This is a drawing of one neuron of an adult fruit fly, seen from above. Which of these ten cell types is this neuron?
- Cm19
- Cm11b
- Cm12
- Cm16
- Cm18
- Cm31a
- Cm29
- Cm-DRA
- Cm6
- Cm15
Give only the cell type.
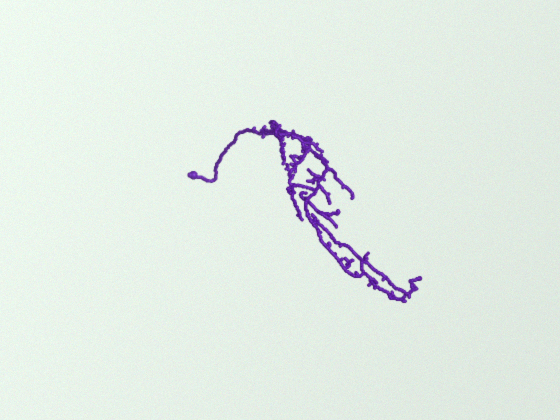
Cm-DRA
